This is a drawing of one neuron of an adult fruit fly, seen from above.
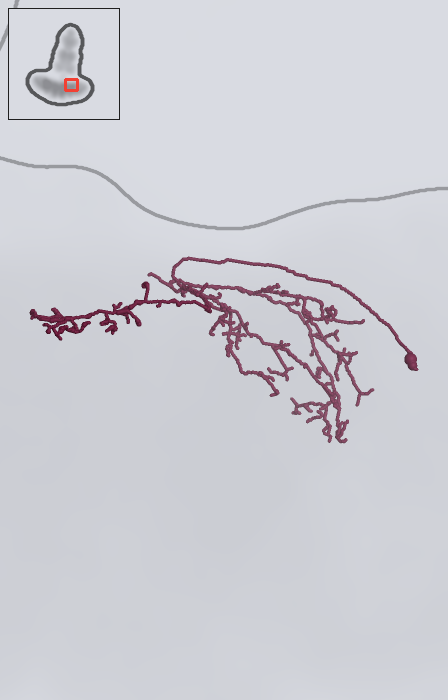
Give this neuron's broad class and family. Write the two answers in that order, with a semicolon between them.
central-brain intrinsic neuron; hemilineage LHp2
